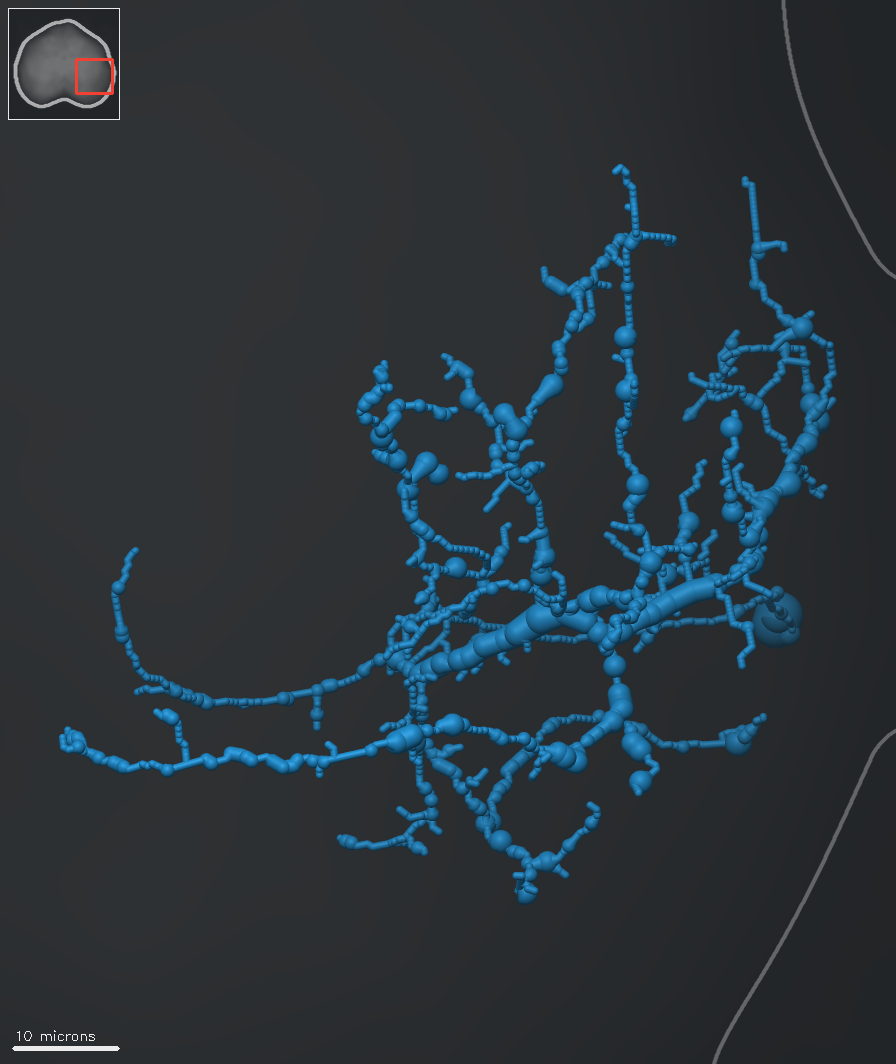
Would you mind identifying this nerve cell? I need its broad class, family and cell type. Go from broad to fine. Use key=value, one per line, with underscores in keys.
broad_class=nerve-cord intrinsic neuron
family=hemilineage 20A.22A
cell_type=IN20A.22A018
